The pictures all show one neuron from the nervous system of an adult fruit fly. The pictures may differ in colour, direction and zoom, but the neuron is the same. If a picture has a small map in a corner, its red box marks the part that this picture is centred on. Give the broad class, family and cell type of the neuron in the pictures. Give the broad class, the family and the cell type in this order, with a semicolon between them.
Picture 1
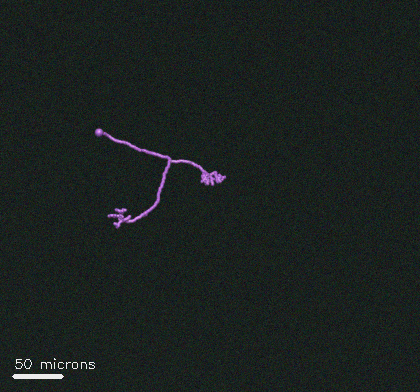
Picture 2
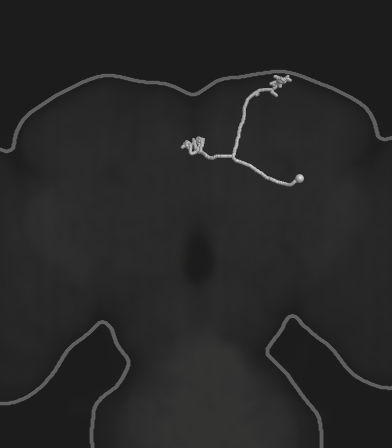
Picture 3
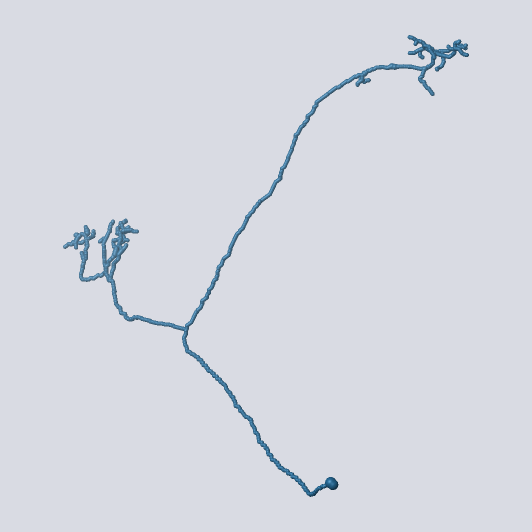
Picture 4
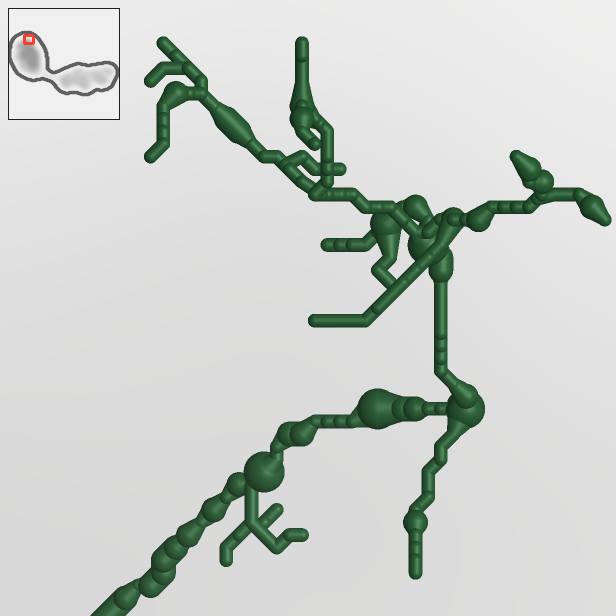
central-brain intrinsic neuron; hemilineage AOTUv4_ventral; FB9B_a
